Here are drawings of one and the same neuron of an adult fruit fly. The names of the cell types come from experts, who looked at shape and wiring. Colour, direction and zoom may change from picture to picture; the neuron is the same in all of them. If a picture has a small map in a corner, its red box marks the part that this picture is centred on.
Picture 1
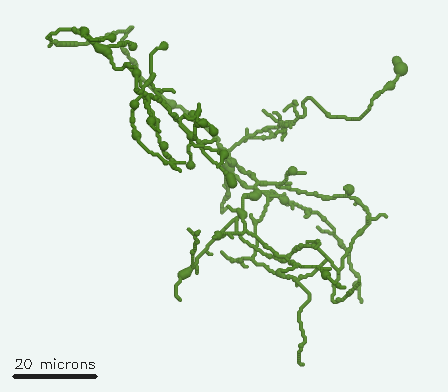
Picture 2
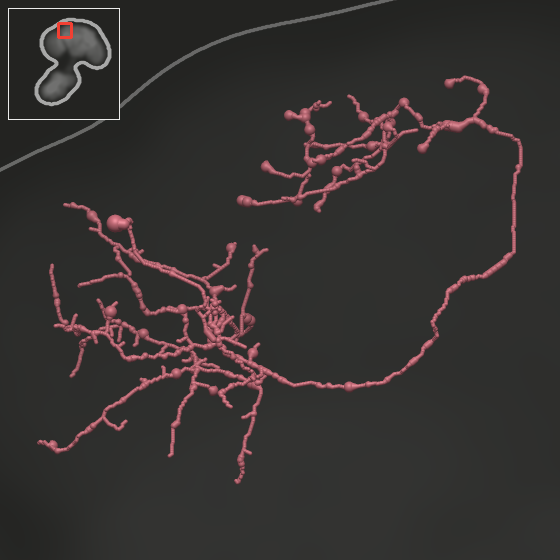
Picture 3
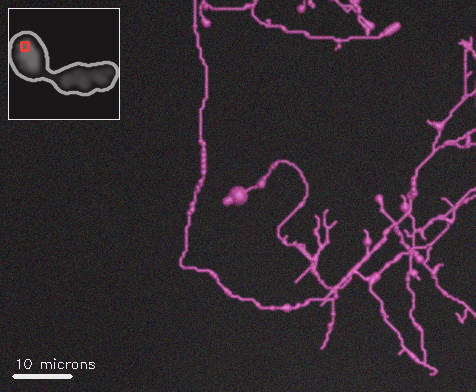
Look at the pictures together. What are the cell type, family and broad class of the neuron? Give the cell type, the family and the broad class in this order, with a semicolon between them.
LHAD1a4_b; hemilineage SLPal2; central-brain intrinsic neuron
